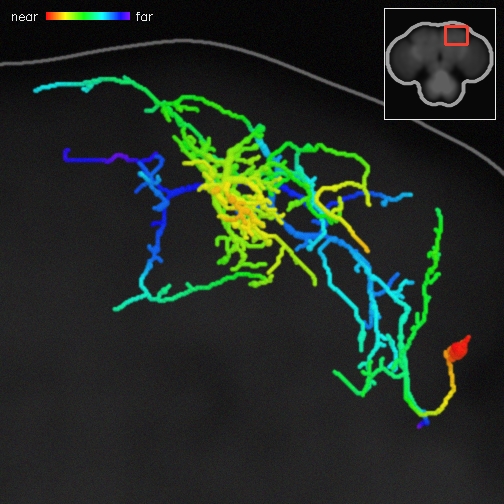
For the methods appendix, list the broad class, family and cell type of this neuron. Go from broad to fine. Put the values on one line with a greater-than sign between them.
central-brain intrinsic neuron > LHAV > LHAV6h1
